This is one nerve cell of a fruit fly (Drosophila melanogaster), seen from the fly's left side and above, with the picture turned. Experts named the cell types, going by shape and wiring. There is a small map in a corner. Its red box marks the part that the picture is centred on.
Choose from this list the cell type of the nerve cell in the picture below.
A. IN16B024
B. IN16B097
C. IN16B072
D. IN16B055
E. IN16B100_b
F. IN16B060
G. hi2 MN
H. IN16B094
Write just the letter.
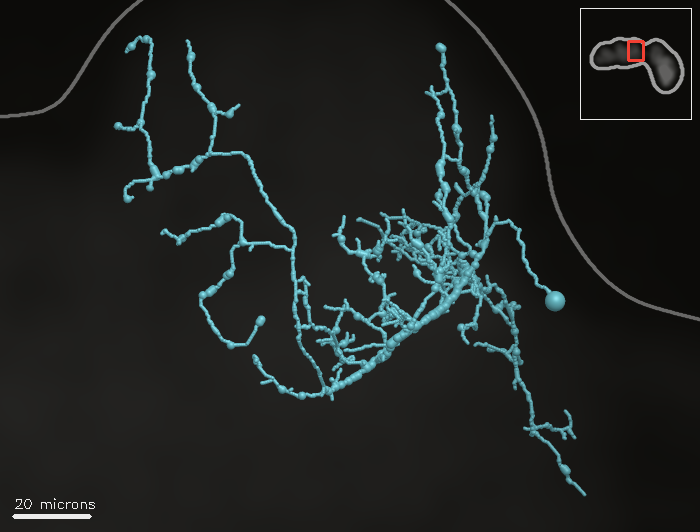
D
